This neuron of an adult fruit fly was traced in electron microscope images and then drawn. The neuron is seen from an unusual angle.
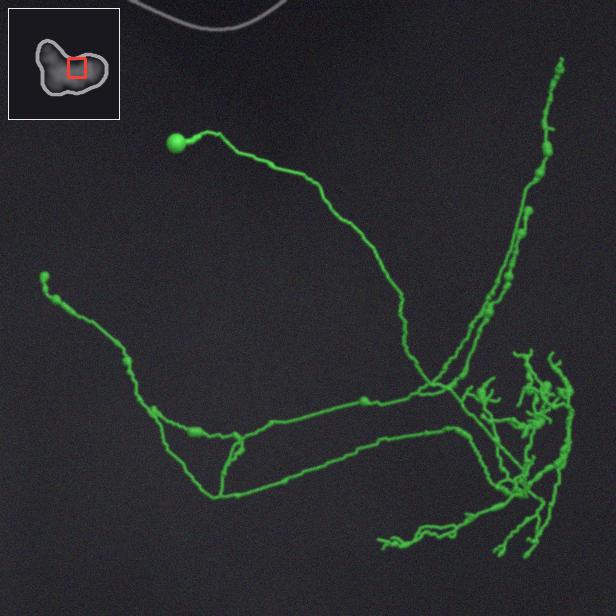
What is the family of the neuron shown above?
class CX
